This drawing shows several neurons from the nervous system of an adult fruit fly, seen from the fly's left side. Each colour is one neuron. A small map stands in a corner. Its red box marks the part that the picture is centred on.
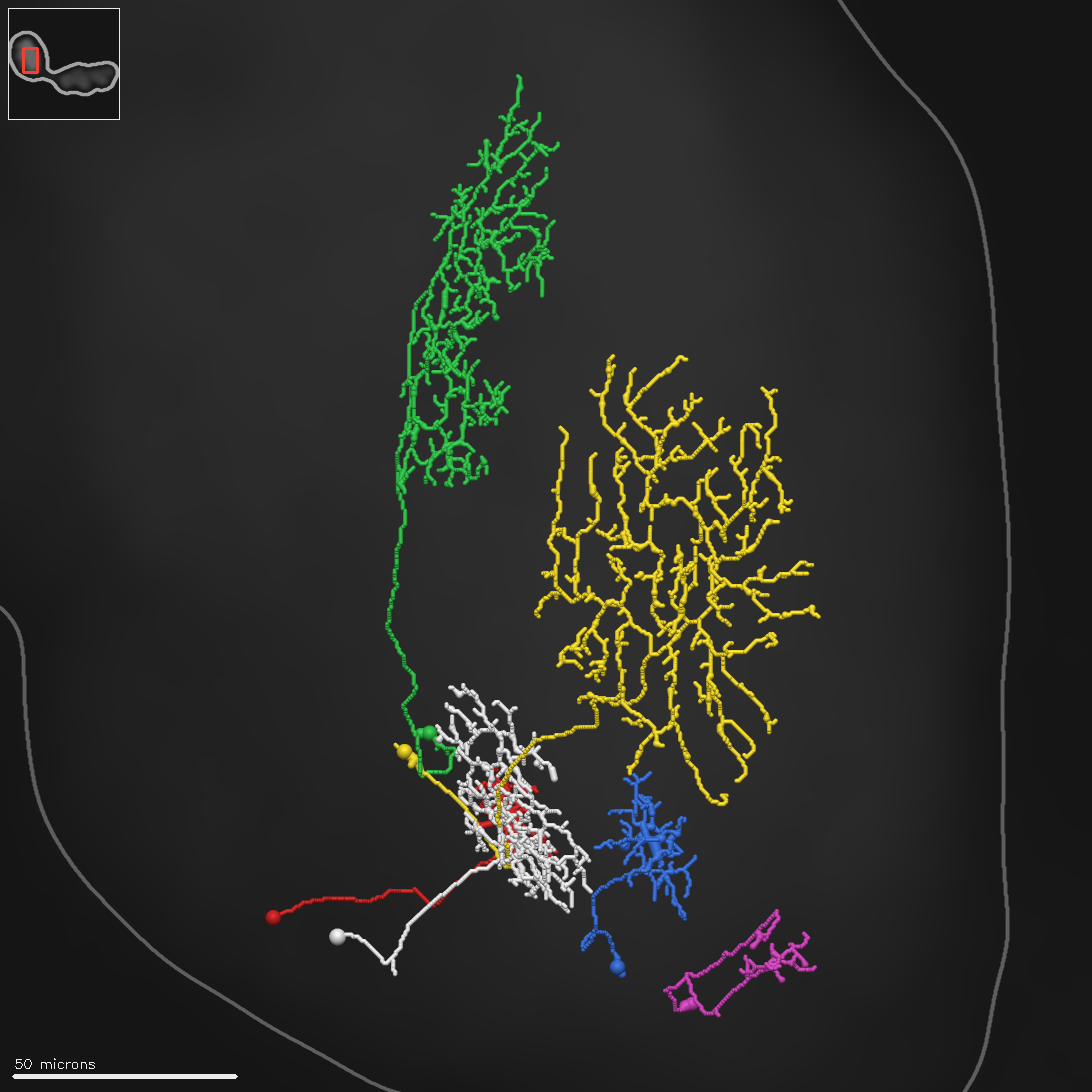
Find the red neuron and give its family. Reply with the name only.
Dm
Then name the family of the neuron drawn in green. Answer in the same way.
Cm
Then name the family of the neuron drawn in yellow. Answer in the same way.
Cm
